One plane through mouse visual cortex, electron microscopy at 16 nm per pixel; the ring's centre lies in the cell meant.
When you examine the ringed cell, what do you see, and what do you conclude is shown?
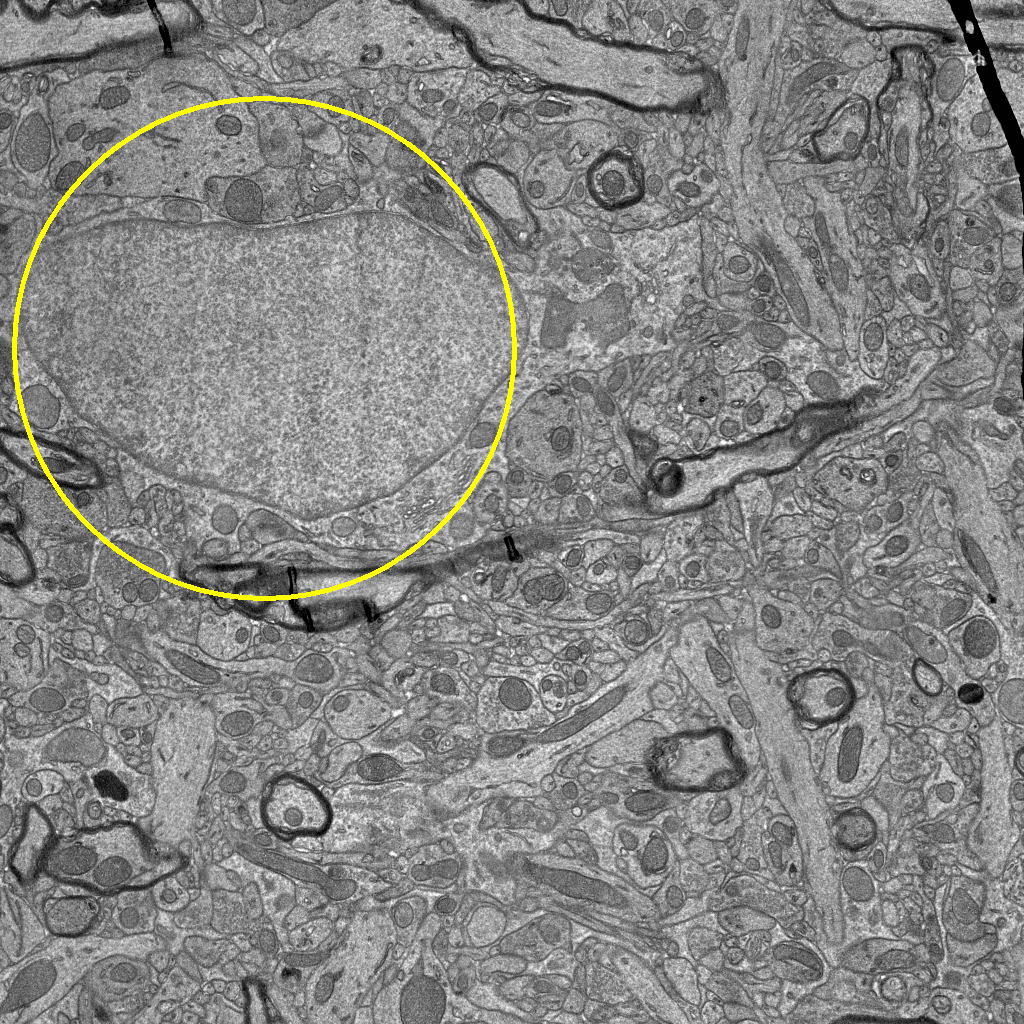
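You've got an elongated oval nucleus, long axis roughly horizontal, with a smooth envelope and no deep infoldings. Chromatin's finely granular and evenly spread, no large dark clumps along the envelope, and the cytoplasm has no dark dense bodies. That one's an astrocyte.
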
